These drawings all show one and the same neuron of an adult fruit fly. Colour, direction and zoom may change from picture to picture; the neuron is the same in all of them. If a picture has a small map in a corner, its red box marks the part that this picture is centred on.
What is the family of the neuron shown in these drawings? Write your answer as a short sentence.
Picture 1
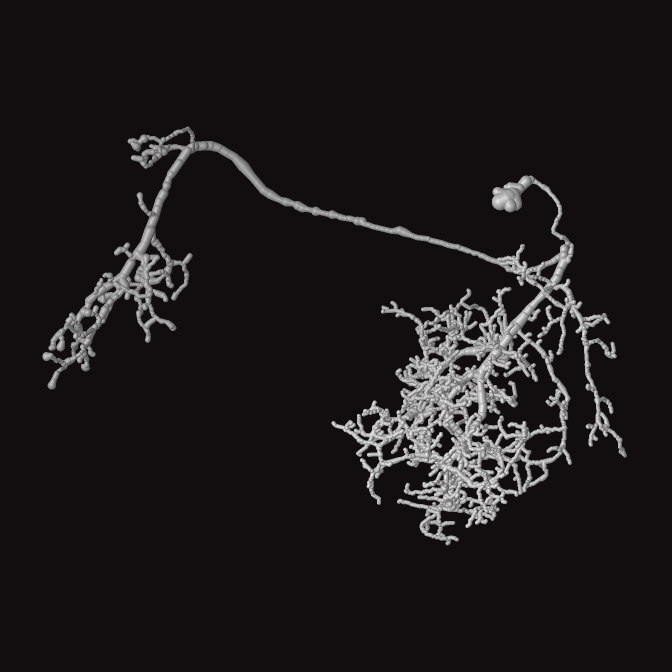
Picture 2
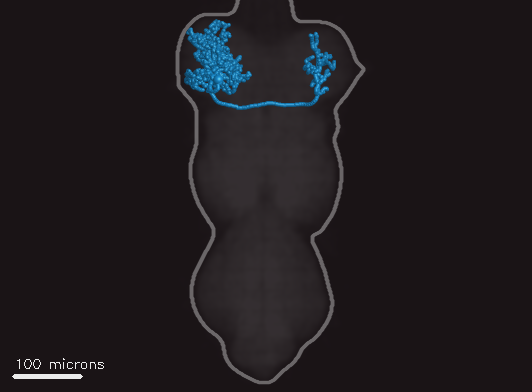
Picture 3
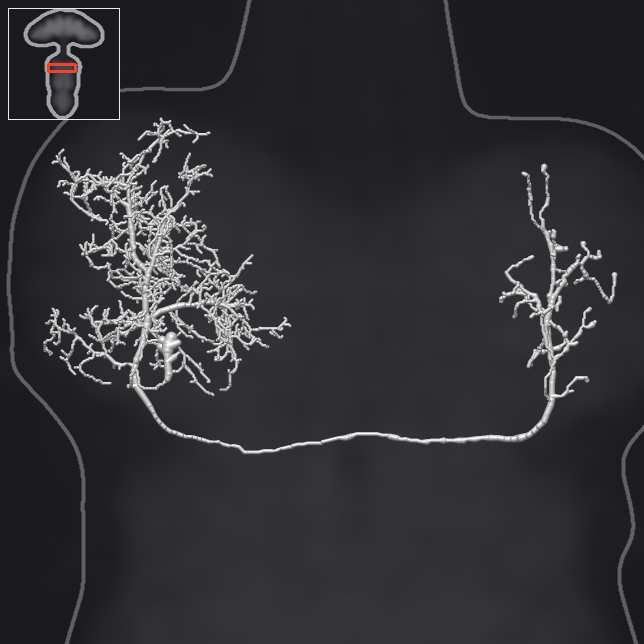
The family is hemilineage 19B.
